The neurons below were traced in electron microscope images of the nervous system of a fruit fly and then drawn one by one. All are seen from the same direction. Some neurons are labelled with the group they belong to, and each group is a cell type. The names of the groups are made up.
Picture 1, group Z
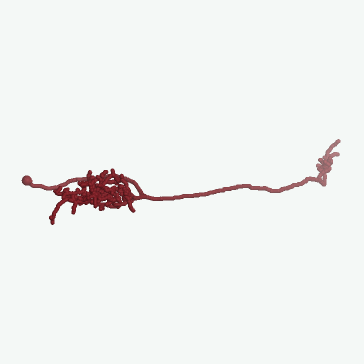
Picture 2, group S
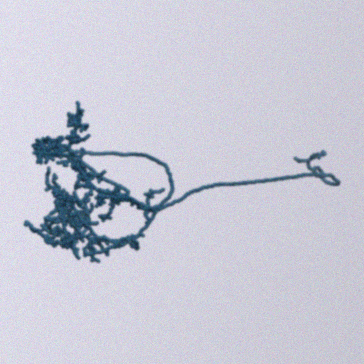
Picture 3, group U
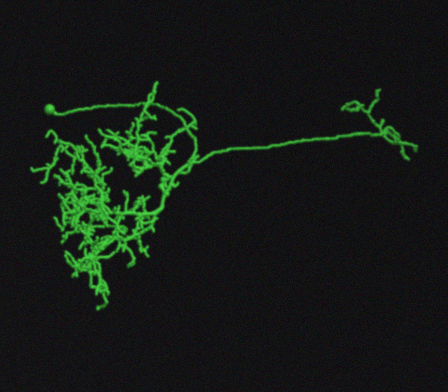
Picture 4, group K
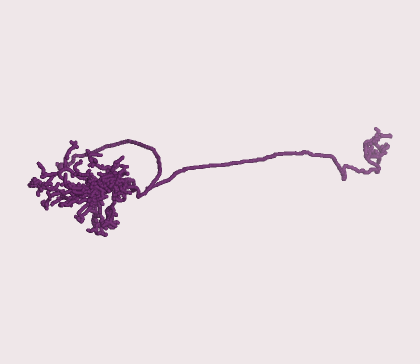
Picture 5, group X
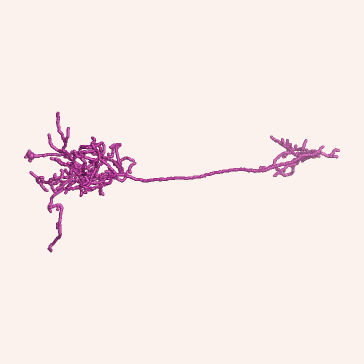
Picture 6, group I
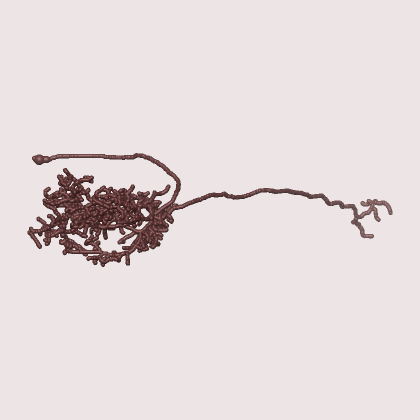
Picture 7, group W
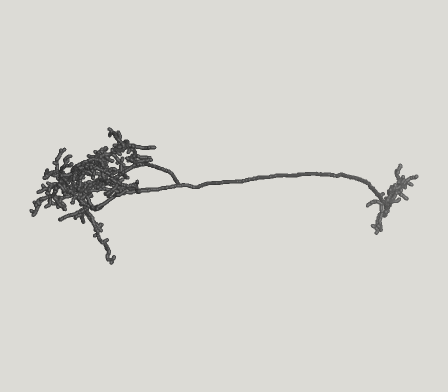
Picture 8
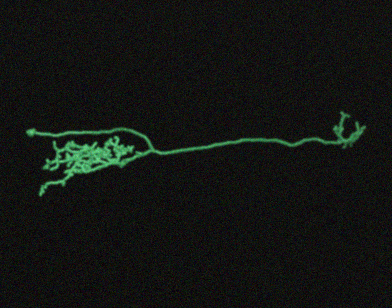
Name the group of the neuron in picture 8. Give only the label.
group Z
